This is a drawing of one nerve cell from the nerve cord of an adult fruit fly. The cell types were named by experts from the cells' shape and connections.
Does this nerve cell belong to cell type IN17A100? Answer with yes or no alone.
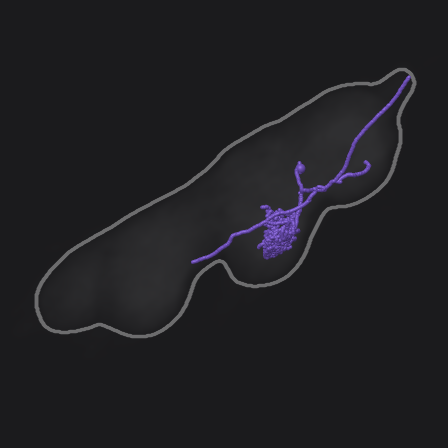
no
